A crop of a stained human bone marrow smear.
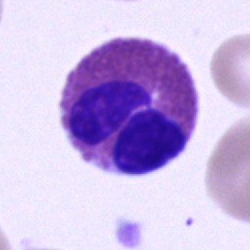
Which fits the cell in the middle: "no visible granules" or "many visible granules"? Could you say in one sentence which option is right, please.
In the cytoplasm of this cell, many granules are visible.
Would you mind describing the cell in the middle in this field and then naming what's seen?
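This cell has a round outline. Its nucleus is divided into two lobes, and the left lobe sits higher than the right. The widest band of cytoplasm lies above the nucleus. The cell is an eosinophil.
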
